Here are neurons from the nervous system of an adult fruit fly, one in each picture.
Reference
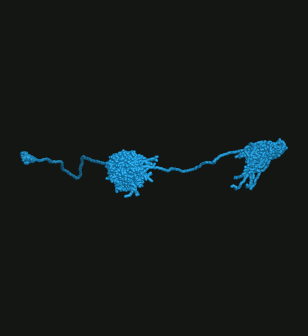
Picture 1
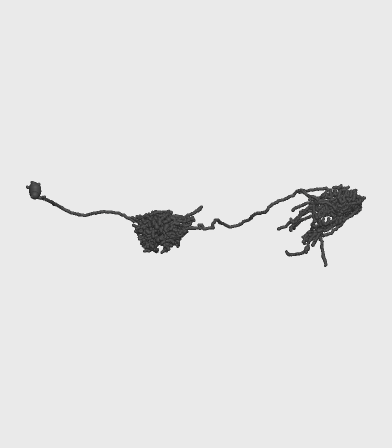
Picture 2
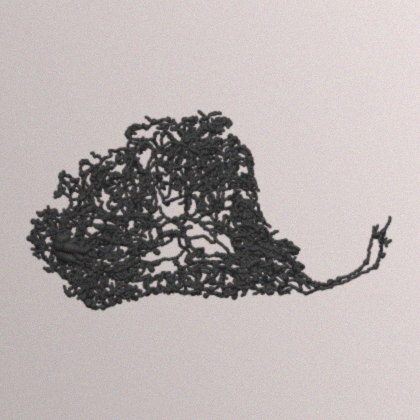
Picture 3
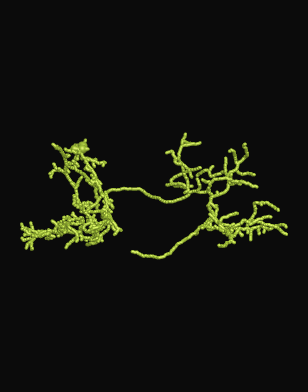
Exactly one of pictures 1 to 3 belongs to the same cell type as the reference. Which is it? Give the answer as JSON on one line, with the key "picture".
{"picture": 1}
